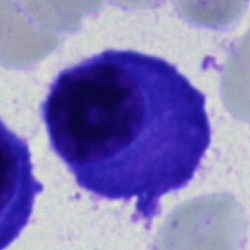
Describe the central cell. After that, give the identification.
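Roughly round in shape, the cell has a slightly bumpy edge. Its nucleus is set off-centre toward the upper left. Against the right side of the nucleus, the cytoplasm shows a paler curved zone. From the bottom edge of the cell projects a small blunt bleb. This is a plasma cell.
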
